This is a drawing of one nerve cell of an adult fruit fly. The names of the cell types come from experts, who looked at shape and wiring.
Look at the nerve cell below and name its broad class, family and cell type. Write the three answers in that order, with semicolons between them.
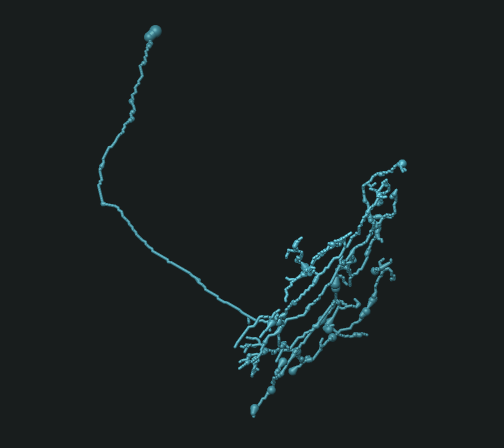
optic-lobe intrinsic neuron; Cm; Cm16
